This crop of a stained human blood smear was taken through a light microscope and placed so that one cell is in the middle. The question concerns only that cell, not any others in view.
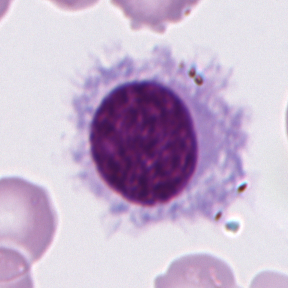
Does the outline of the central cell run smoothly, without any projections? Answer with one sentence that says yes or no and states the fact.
No, it is a rough edge, not a smooth one, that bounds the cell.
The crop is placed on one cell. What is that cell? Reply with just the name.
hairy cell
